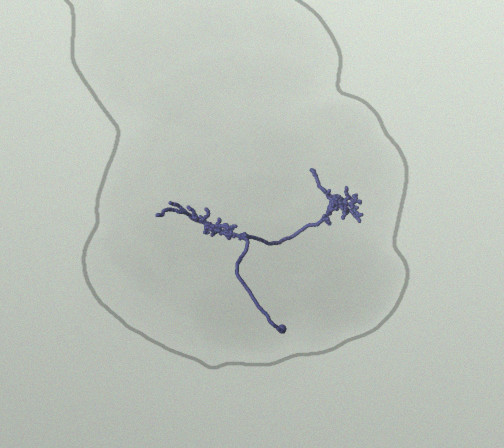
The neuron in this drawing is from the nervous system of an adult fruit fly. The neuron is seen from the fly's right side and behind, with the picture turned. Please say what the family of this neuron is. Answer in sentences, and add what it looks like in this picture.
Its family is hemilineage CREa1_ventral. It is a central-brain intrinsic neuron. In this view it is wider than it is tall.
